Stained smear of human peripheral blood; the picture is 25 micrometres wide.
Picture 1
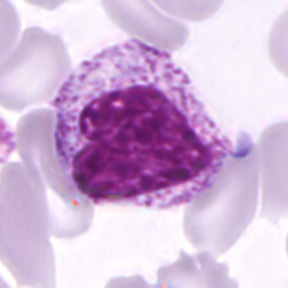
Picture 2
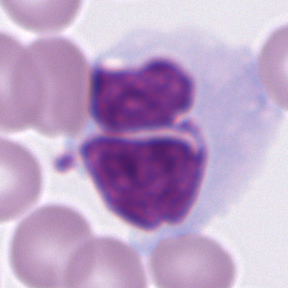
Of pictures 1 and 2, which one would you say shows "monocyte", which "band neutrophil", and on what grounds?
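Looking at the two, the band neutrophil is in picture 1 and the monocyte in picture 2. The cytoplasm is where they part most clearly: pale pinkish-lilac in the band neutrophil, with many fine reddish-purple granules scattered all through it, but pale greyish-blue in the monocyte, with no distinct coloured granules.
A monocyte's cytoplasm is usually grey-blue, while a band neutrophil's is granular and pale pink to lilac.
Then the nuclei: the band neutrophil's is a single unsegmented mass with an irregular, folded outline, whereas the monocyte's is folded into an upper and a lower lobe with a narrow pale cleft between them. In the monocyte most of the cytoplasm spreads to the right of the nucleus, where the cell's edge is faint and irregular; the band neutrophil's outline is irregular and slightly angular rather than smoothly round.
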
